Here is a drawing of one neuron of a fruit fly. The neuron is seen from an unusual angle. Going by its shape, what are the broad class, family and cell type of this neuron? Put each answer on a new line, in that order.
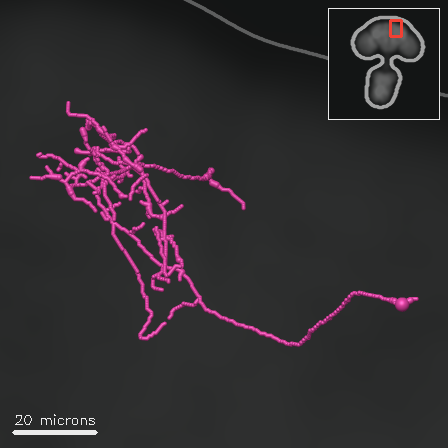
central-brain intrinsic neuron
hemilineage EBa1
CRE055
